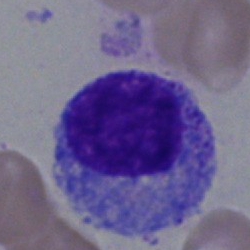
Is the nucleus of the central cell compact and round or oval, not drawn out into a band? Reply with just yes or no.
Yes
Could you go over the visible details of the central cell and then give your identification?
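Looking first at where the nucleus sits: toward the top of the cell, with most of the cytoplasm below it. Its chromatin stains a dense deep purple. The cytoplasm is pale blue-lilac and crowded with purple-blue granules. This is a myelocyte.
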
